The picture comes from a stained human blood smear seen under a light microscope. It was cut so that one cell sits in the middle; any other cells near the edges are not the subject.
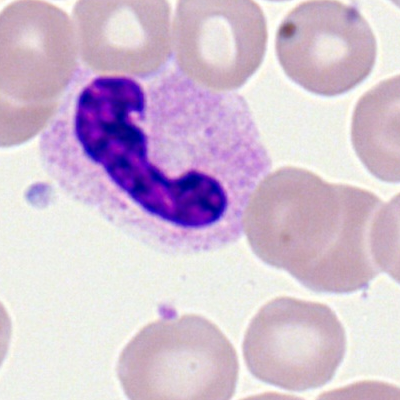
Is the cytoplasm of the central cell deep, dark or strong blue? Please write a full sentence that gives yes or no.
No, what is seen in its cytoplasm is pink, salmon or almost no colour, without blue or grey.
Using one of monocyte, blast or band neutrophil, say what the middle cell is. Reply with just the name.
band neutrophil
